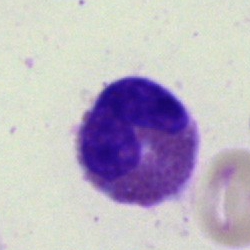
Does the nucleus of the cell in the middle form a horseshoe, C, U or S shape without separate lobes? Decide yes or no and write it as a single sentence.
Yes, this cell's nucleus is a curved band and is not split into lobes.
